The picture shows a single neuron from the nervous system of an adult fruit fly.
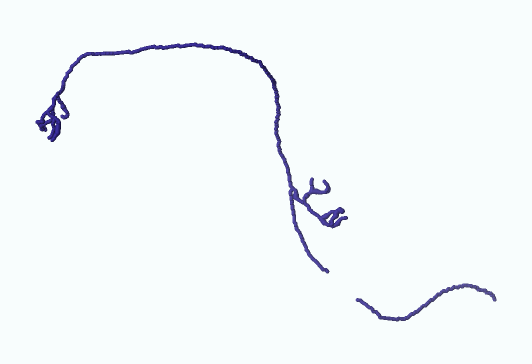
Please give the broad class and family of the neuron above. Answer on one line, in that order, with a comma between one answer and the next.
sensory neuron entering the brain, class olfactory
